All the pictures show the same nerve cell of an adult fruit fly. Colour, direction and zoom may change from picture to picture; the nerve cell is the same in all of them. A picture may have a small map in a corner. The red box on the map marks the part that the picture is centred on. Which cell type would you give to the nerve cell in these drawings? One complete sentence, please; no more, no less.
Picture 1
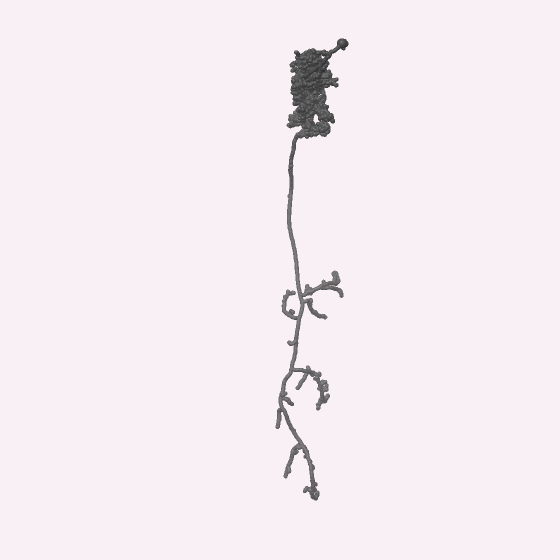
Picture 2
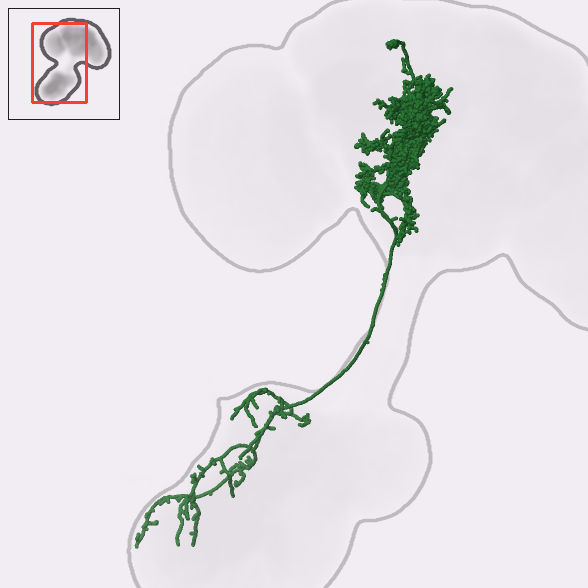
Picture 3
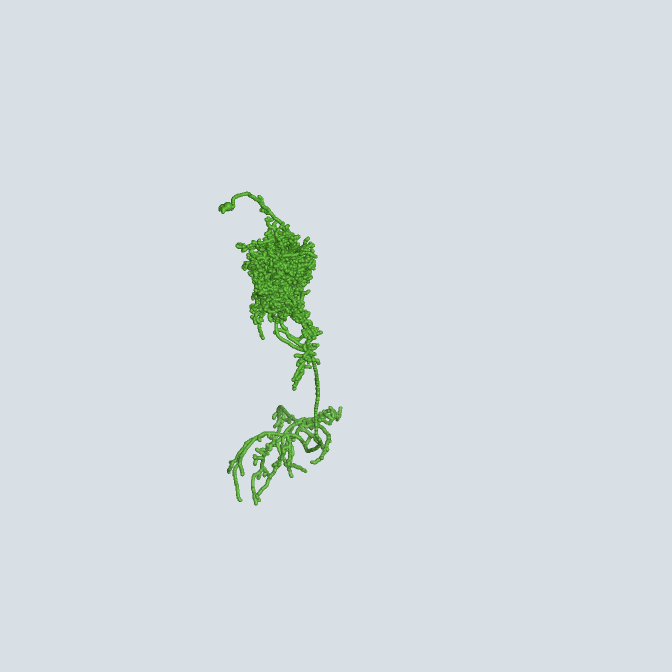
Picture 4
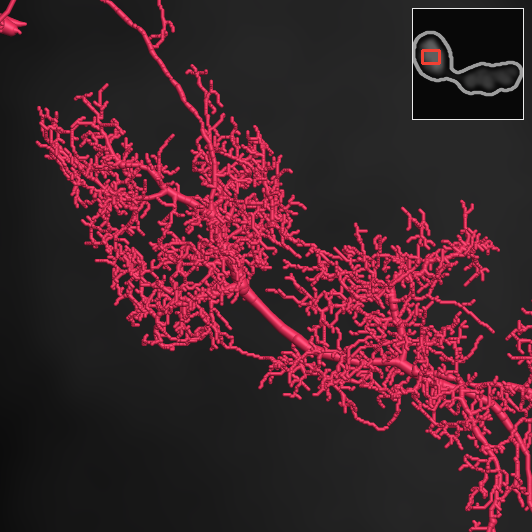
By its cell type, the nerve cell is DNa02.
